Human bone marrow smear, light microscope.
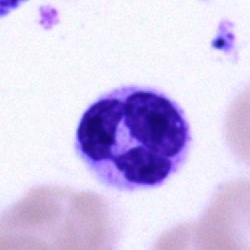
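Segmented neutrophil, the central cell in a stained human bone marrow smear. The nucleus is split into three lobes of dark purple, densely clumped chromatin. Between the lobes, at the centre of the cell, a small pale patch of cytoplasm is visible. The cytoplasm is pale lilac.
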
